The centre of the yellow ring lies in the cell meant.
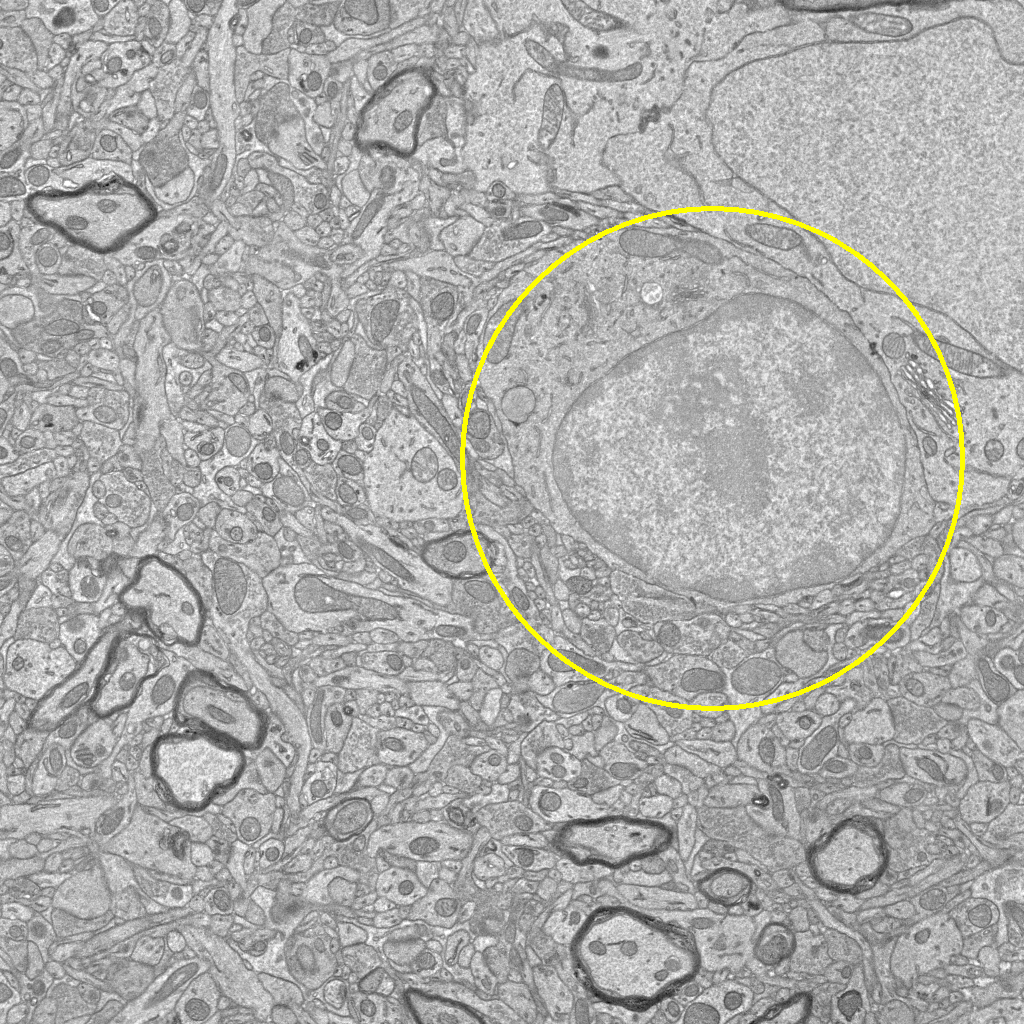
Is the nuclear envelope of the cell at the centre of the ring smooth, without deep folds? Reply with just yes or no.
Yes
